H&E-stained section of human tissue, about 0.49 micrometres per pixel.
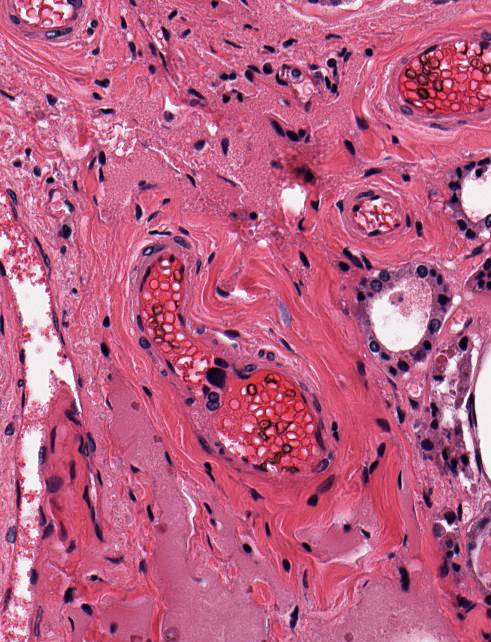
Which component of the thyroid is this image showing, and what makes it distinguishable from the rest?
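Dense connective tissue makes up this section: dense pink collagen in wavy bundles running several ways, with sparse, dark, spindle-shaped nuclei.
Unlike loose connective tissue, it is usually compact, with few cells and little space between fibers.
Small vessels full of red blood cells lie centrally and upper right, the two central ones wrapped in concentric collagen layers with flattened nuclei.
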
